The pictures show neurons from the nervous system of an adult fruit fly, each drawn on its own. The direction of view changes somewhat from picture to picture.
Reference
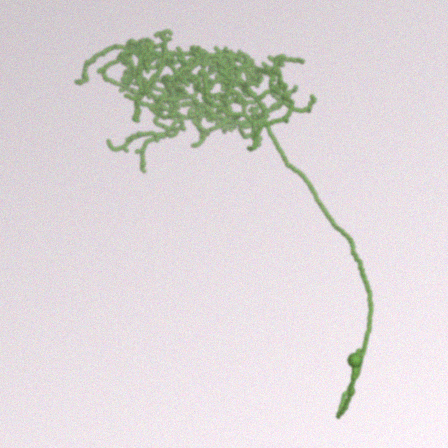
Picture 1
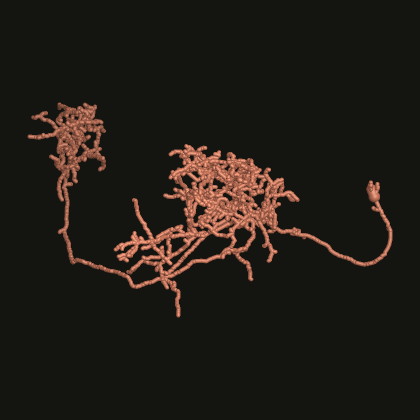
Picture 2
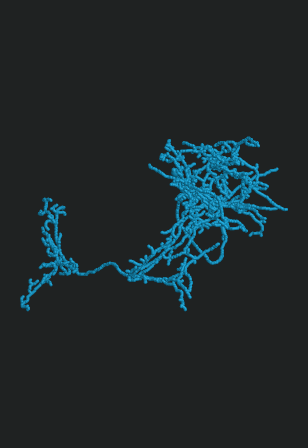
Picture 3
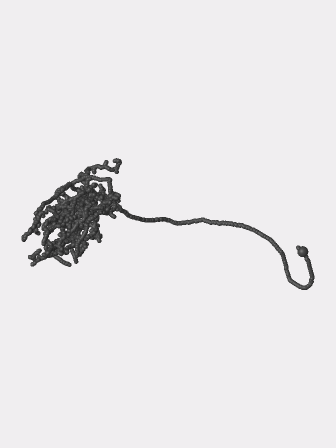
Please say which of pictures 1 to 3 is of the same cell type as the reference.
Picture 3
